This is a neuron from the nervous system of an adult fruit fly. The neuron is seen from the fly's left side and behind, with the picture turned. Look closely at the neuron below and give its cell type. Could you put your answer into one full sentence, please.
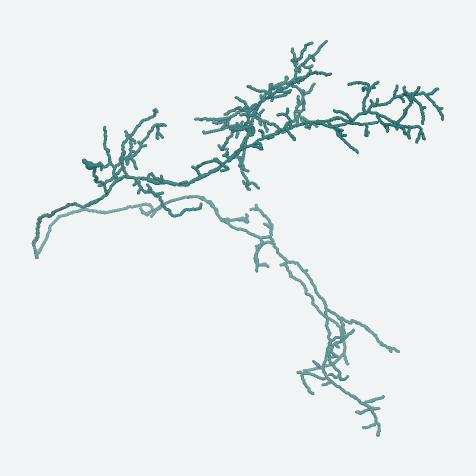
To this neuron applies the cell type name GNG331.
